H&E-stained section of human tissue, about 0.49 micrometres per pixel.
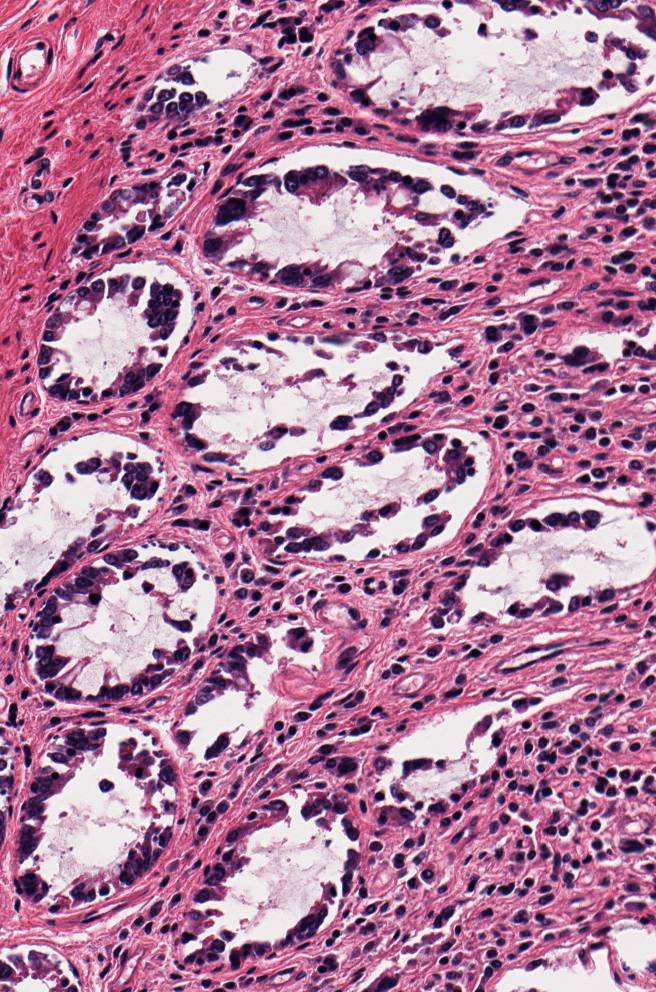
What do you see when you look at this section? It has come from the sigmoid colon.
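Each gland is lined by a thin rim of cells with dark-staining nuclei, and thin pink fibres wrap around its outside. The intervening stroma is crowded with small round dark nuclei, densest on the right. A band of dense pink fibrous tissue occupies the upper left corner.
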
